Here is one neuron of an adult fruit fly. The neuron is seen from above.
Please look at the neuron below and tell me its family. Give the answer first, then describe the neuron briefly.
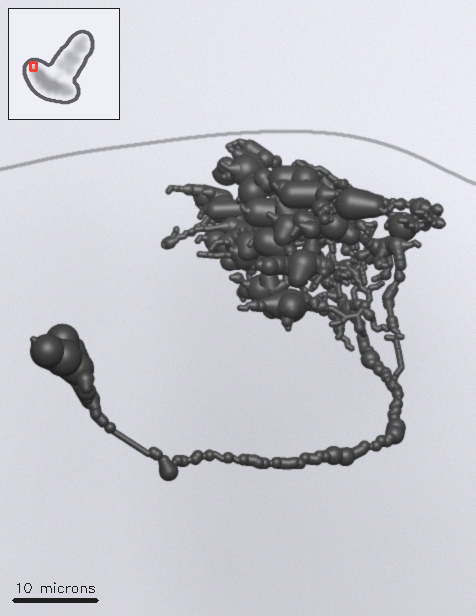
The family is Dm. Its broad class is optic-lobe intrinsic neuron. The cell body can be seen on the left of the picture. From left to right in the picture it spans about 50 microns.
